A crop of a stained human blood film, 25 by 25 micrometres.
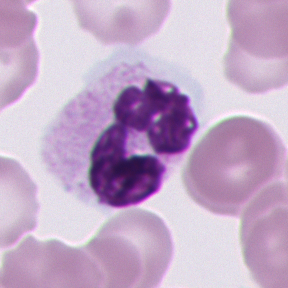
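Segmented neutrophil in a stained smear of peripheral blood. Its lobes lie in a loop around a small pale area of cytoplasm, and no nucleoli are visible in the nucleus. Fine, small pinkish-violet granules fill the cytoplasm, which contains no vacuoles.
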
